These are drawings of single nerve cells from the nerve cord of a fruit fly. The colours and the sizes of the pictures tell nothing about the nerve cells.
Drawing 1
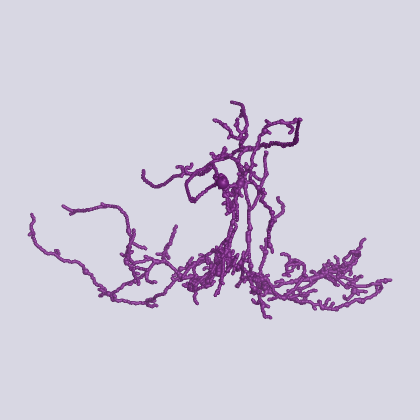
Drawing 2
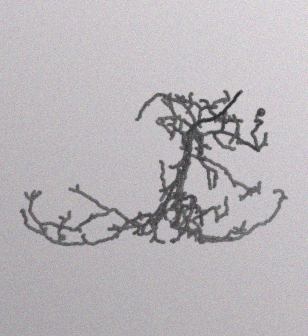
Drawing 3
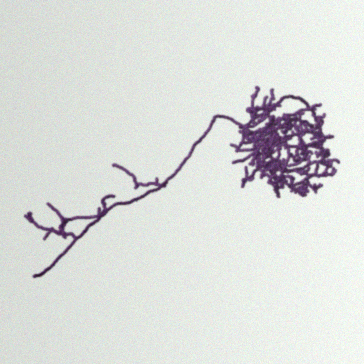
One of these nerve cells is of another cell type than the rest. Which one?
3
